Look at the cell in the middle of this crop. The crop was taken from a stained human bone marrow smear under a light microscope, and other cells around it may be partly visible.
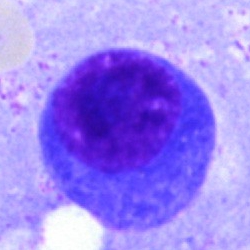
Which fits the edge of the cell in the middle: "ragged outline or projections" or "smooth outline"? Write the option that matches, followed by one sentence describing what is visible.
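Smooth outline. The cell outline is round and smooth.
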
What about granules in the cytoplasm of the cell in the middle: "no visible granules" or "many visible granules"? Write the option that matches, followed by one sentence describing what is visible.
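No visible granules. The cytoplasm shows no distinct granules.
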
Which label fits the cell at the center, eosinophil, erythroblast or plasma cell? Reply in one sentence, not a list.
The cell at the middle of the frame should be recorded as a plasma cell.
